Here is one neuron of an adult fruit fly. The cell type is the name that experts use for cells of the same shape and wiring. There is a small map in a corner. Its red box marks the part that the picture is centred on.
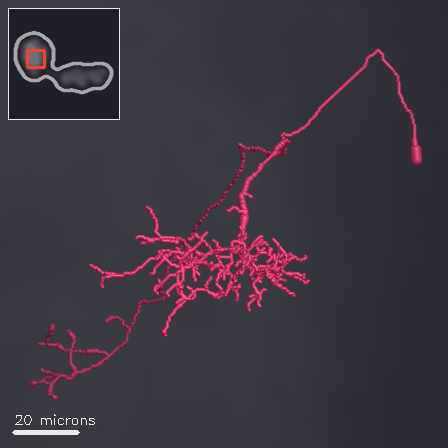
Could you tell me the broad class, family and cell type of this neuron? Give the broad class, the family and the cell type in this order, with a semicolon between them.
central-brain intrinsic neuron; hemilineage DM6_ventral; CB2501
